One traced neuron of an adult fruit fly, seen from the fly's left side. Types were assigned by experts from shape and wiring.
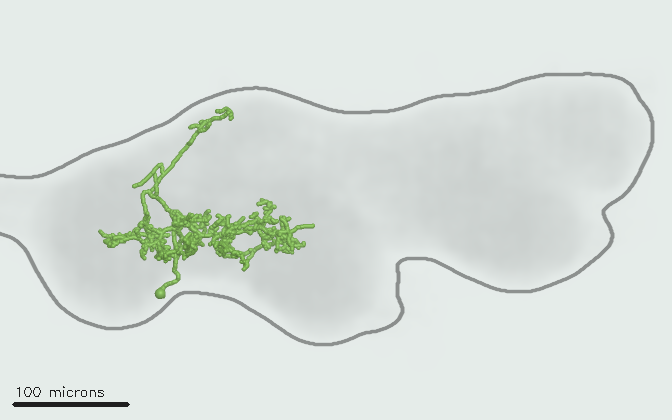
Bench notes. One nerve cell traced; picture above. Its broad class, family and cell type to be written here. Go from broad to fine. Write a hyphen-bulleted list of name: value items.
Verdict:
- broad class: nerve-cord intrinsic neuron
- family: hemilineage 00A
- cell type: IN00A035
